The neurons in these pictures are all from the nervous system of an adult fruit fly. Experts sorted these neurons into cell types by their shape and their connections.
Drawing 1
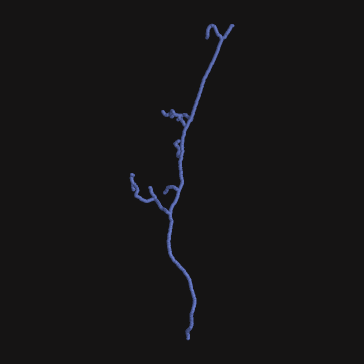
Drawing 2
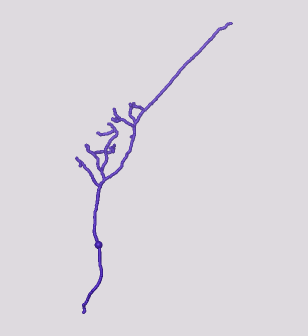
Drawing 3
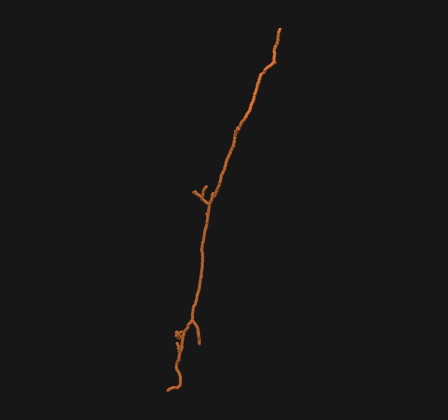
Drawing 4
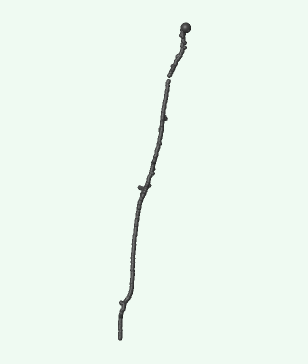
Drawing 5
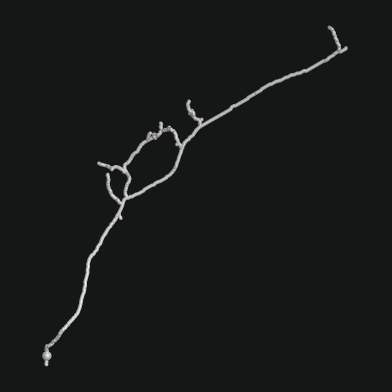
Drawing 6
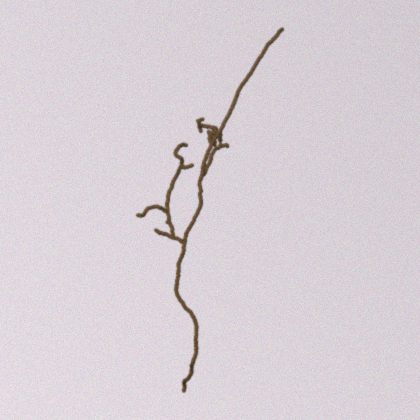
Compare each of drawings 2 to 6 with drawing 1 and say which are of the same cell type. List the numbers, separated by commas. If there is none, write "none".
2, 5, 6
